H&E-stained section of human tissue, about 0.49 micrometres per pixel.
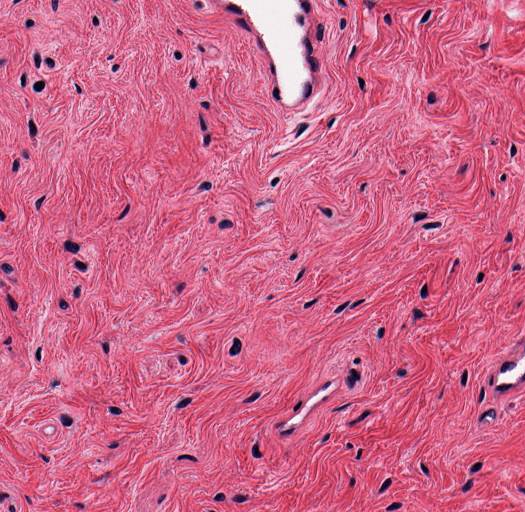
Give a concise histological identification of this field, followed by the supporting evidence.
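Dense connective tissue fills this field, with no epithelium anywhere. Its fibres tell it apart: dense pink collagen in wavy bundles that interlace in many directions, far outweighing the cells.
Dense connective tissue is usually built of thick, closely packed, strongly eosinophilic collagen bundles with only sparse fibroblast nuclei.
The scattered nuclei here are small, dark and spindle-shaped to oval, consistent with fibroblasts.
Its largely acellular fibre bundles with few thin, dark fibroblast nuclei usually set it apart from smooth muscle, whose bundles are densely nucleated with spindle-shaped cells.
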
